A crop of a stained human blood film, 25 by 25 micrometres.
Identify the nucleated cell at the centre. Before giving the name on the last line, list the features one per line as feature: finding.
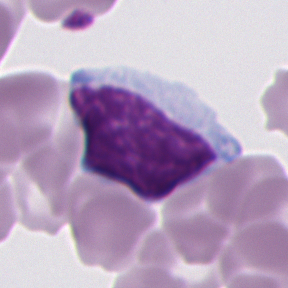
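Outline: irregular and angular, not round
Nucleus: single unlobed mass, angular outline
Cytoplasm: mainly a band along the upper-right side of the nucleus
Upper cytoplasmic edge: ragged, not smooth
Name: typical lymphocyte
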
